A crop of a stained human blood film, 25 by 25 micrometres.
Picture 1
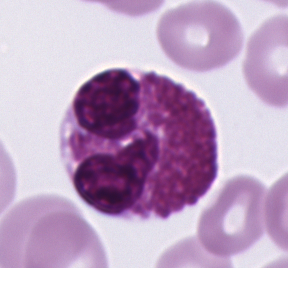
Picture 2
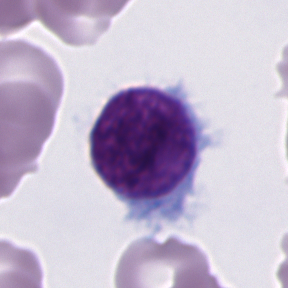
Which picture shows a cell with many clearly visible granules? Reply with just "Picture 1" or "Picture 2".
Picture 1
